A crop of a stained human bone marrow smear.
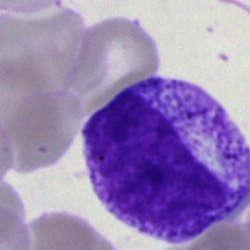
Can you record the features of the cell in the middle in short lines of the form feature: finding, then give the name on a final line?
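Outline: roughly round.
Nucleus: fills lower-left part of cell.
Nucleus-cytoplasm border: nearly straight diagonal line.
Cytoplasm: band along upper-right side.
Name: myelocyte.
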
